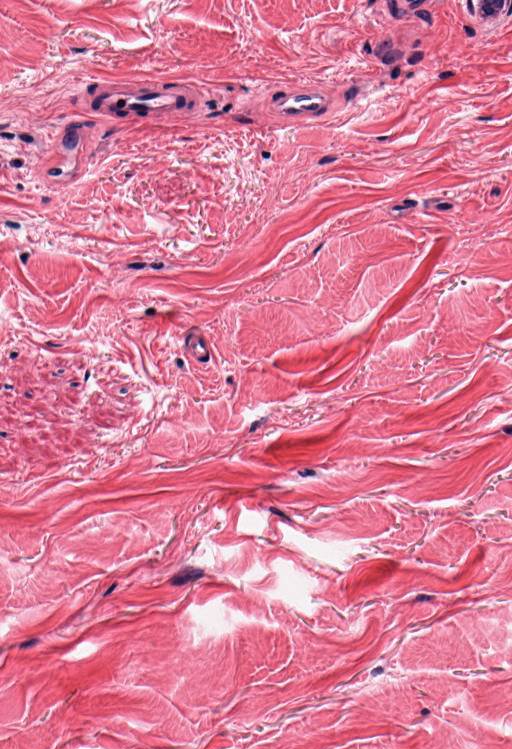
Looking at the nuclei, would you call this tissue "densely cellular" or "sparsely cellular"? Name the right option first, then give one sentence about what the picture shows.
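Sparsely cellular. The whole field is filled with dense, coarse, deeply eosinophilic collagen bundles with few cells between them.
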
